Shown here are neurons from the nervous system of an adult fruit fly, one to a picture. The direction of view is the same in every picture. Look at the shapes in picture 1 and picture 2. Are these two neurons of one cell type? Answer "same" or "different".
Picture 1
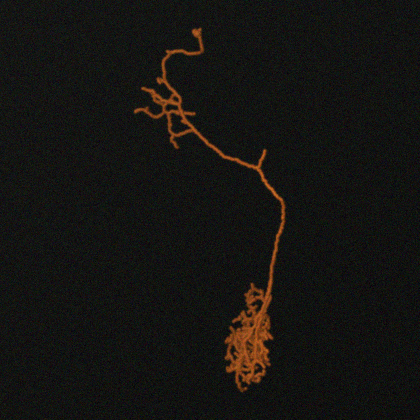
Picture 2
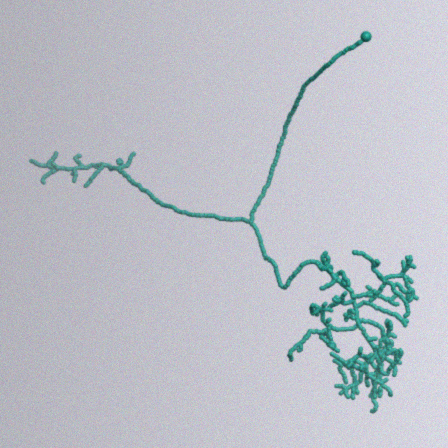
different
